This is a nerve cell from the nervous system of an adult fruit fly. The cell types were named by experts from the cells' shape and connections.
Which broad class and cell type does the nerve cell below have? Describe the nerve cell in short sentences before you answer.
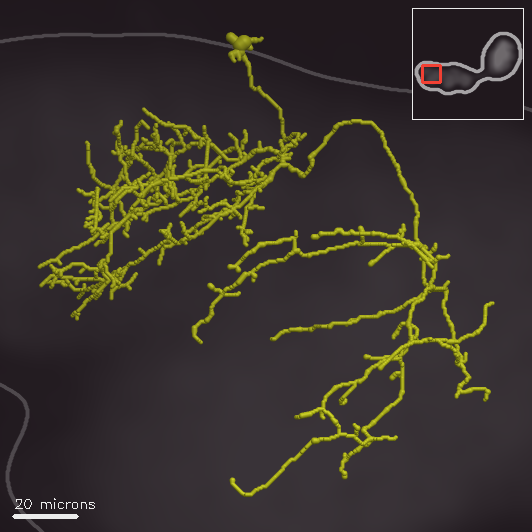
Its cell body lies at the top of the picture. From top to bottom in the picture it spans about 150 microns. It is a nerve-cord intrinsic neuron. It is of cell type INXXX307.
